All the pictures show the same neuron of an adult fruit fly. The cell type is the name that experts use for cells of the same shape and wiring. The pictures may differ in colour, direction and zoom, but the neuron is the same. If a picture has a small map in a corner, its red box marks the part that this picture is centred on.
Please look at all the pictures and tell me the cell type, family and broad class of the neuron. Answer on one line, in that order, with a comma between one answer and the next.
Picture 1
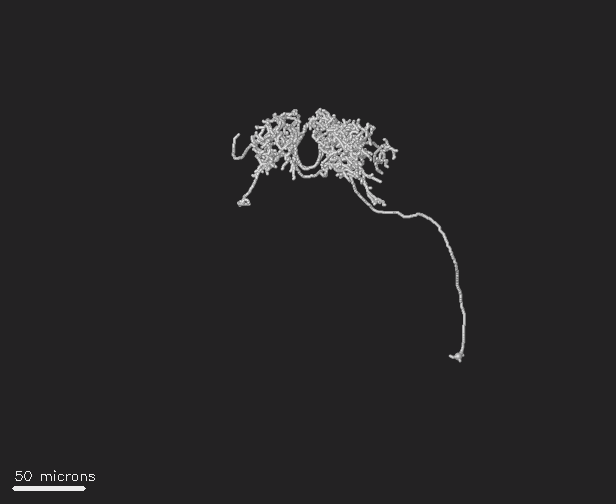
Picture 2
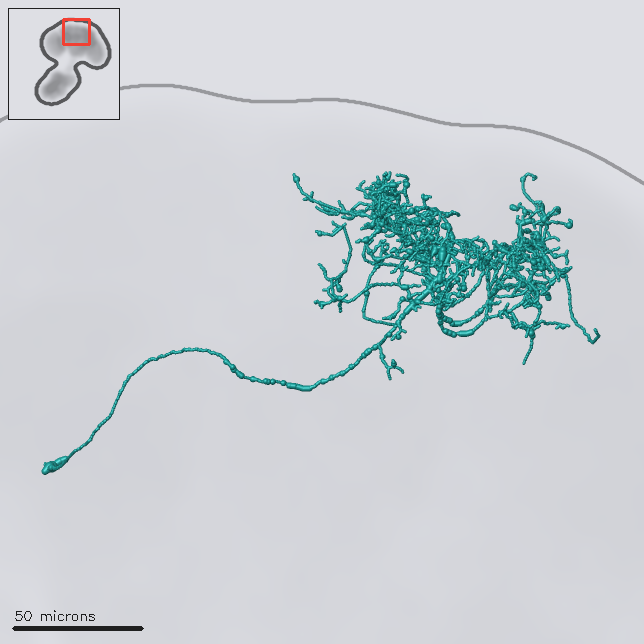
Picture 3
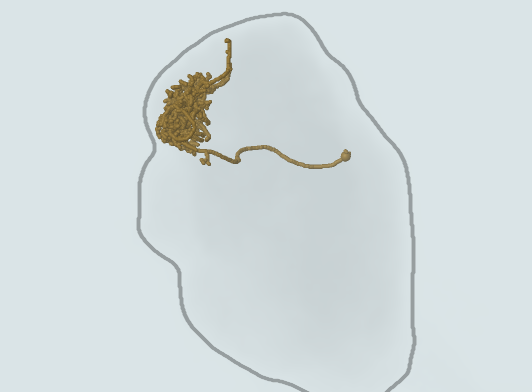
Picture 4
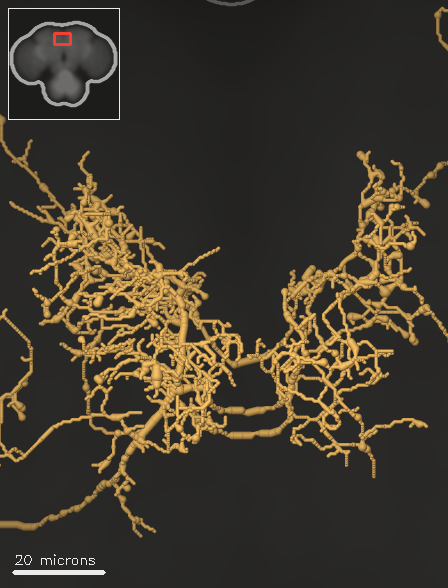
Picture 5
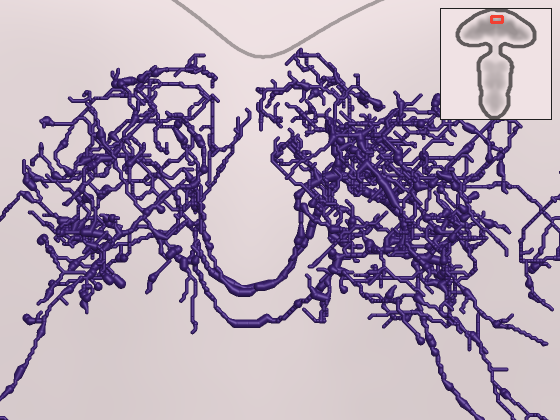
MBON29, hemilineage DL2_ventral, central-brain intrinsic neuron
